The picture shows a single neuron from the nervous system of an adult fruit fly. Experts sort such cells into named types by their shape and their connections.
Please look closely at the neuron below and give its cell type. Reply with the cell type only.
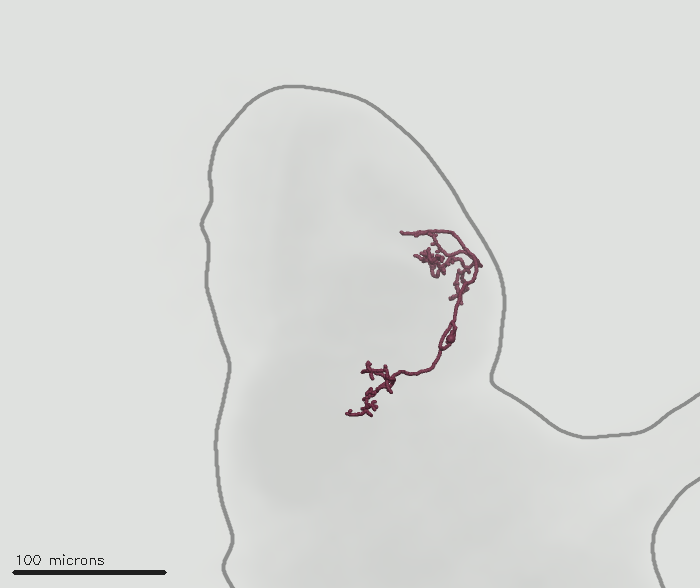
LPT101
